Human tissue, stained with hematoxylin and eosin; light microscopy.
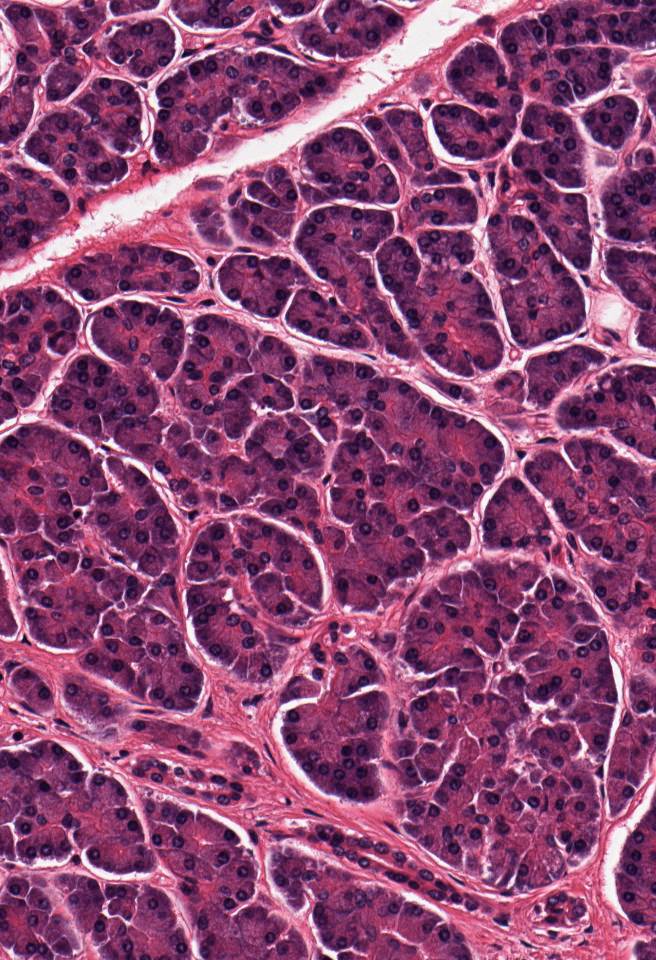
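Pancreas, H&E. Lobules of tightly packed glandular units, divided by pink fibrous septa. Units: rounded to irregular acini, plump polygonal lining cells, lumen not clearly visible. One small round dark nucleus per acinar cell. No fat cells between lobules.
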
